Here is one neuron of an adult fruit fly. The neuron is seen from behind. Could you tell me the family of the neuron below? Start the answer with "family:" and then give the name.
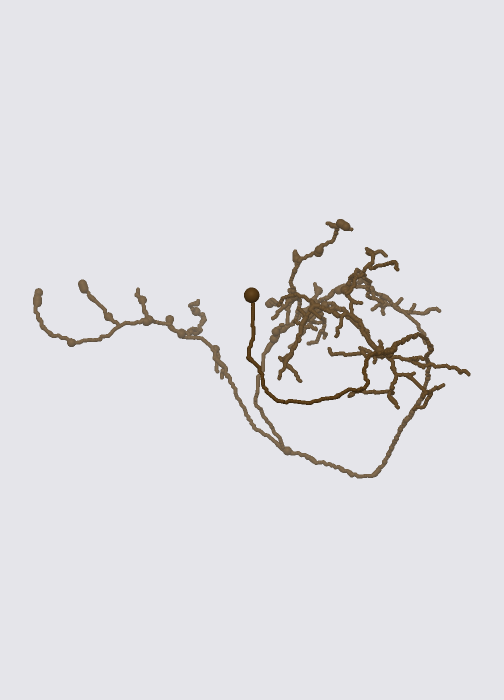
family: hemilineage DM3_dorso_medial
